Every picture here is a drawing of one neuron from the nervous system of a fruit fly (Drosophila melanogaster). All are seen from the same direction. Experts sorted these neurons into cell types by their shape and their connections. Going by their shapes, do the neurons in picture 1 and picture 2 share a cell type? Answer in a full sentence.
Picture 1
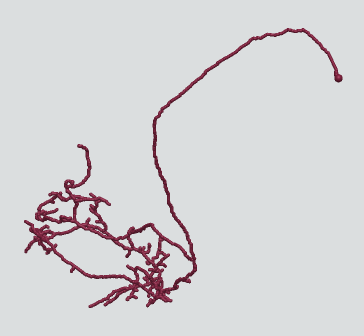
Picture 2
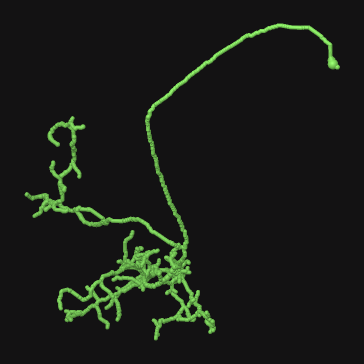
They are of the same cell type.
